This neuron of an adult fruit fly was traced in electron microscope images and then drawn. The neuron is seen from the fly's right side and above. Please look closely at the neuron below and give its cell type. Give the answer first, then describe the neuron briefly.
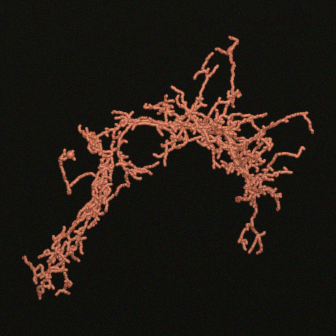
It is of cell type ATL022. It is a central-brain intrinsic neuron. The cell body can be seen on the left of the picture. The picture shows dozens of branch ends.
